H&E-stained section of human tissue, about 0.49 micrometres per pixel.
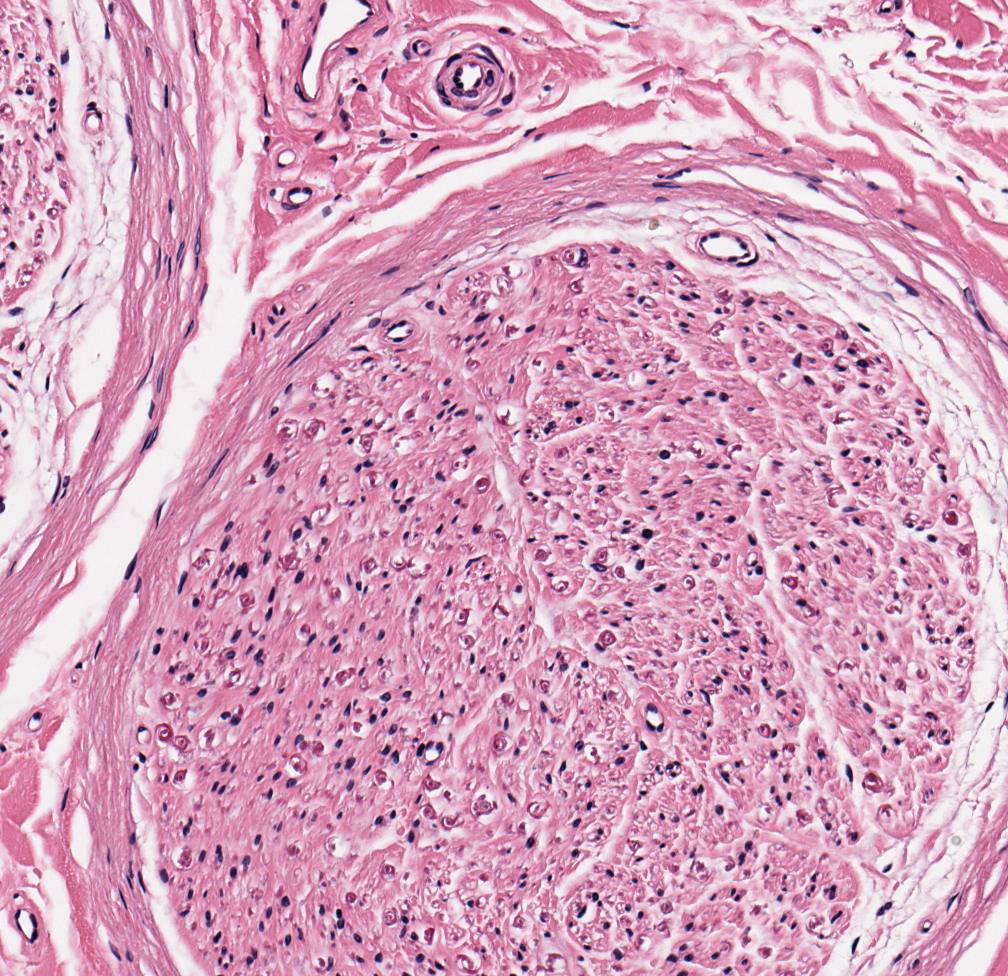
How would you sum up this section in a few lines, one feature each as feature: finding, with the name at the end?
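Bundle: large, rounded, nerve fibres, cross-sectioned, filling centre and lower right
Fibres: cut across, most a small pink dot in a clear round space
Sheath: concentric layers of flattened cells and collagen around the bundle
Nuclei: small, dark, mostly oval to elongated, among the fibres
Name: tibial nerve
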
